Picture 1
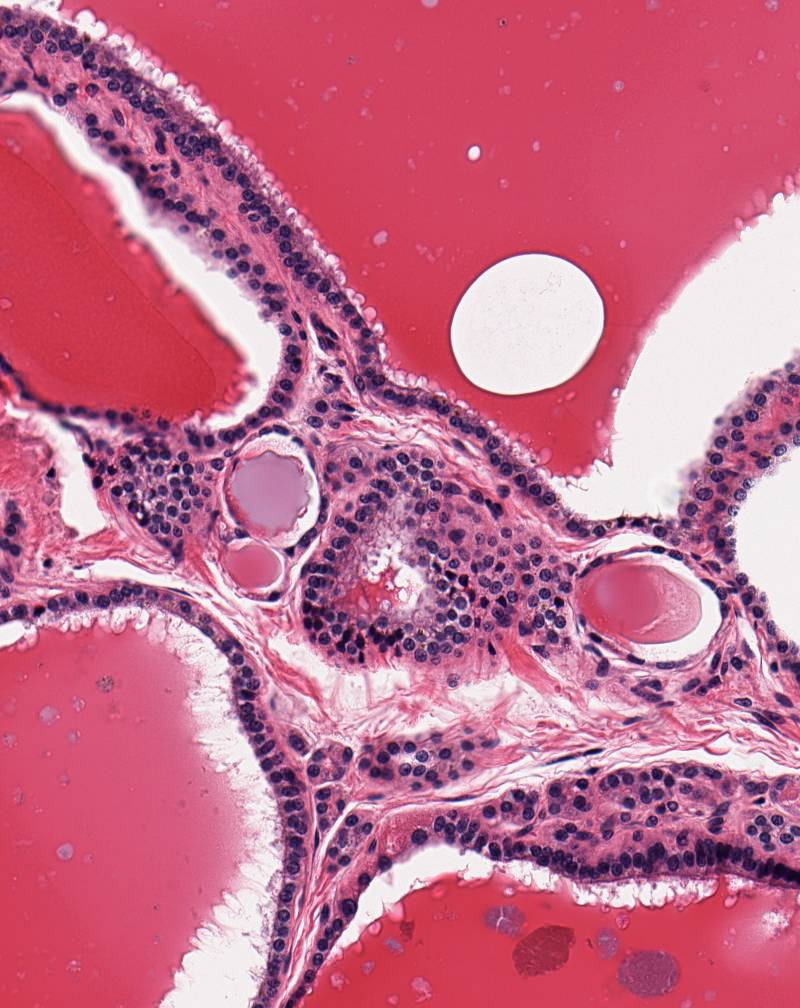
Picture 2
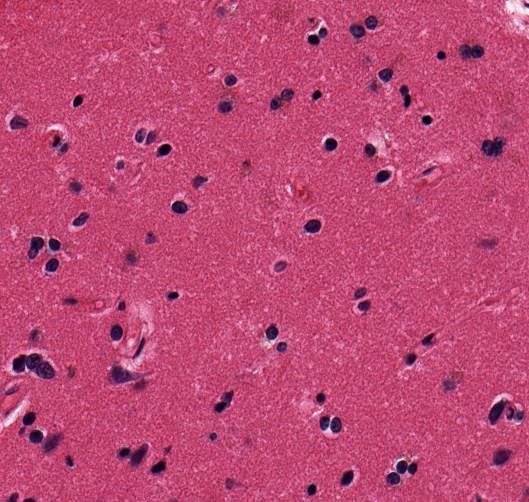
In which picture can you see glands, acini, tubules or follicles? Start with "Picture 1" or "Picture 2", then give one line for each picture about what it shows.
Picture 1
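What picture 1 shows: Large colloid-filled follicles take up most of the field, with a narrow band of tissue running diagonally across its centre between them.
What picture 2 shows: The whole field is a uniform, finely fibrillary pink background with cells scattered evenly through it and no organised units.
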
